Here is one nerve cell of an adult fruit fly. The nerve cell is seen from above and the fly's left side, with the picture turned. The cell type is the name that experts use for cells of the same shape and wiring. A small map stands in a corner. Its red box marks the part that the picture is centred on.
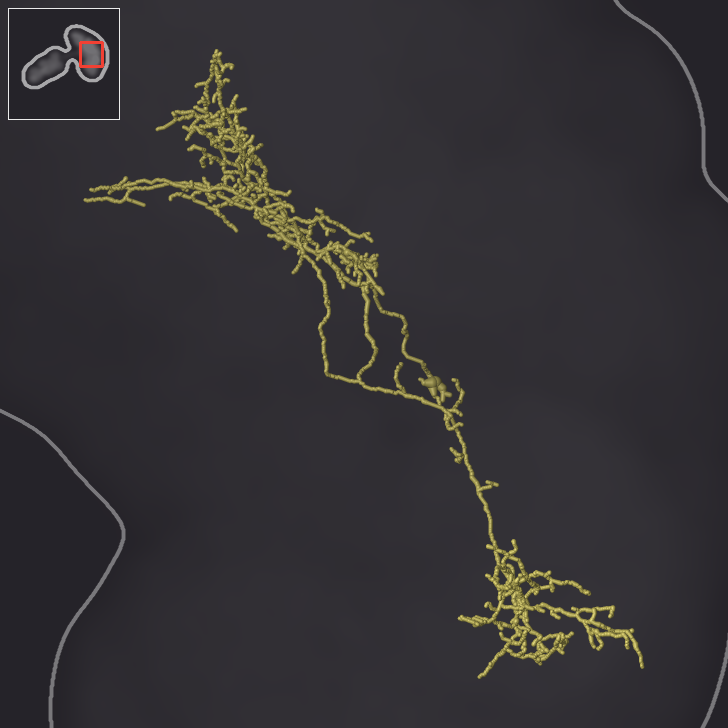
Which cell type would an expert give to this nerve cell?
GNG486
